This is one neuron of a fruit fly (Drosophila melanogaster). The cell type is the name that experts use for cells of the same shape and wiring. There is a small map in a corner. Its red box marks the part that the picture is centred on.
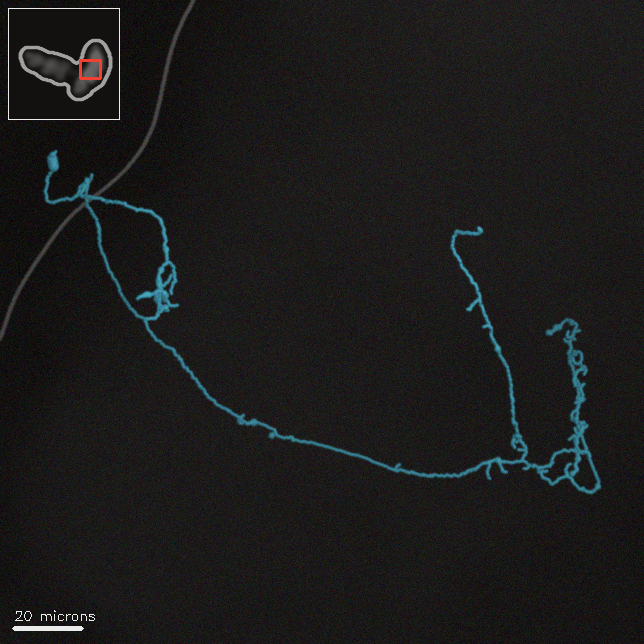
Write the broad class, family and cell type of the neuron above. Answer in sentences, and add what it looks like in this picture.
Its broad class is central-brain intrinsic neuron. Its family is called class Kenyon Cell. Its cell type is KCab-p. It is in the brain and does not reach the nerve cord. The cell body is at the upper left of the picture. By the scale bar it is about 160 microns wide in this view.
